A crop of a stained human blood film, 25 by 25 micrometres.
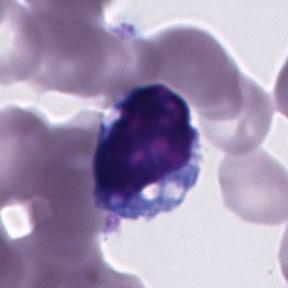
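Typical lymphocyte, the nucleated cell at the centre of this stained peripheral blood smear. Its outline, I notice, is irregular rather than smoothly round, and the lower edge is ragged with small blebs. The nucleus fills most of the cell, leaving only scant blue cytoplasm.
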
